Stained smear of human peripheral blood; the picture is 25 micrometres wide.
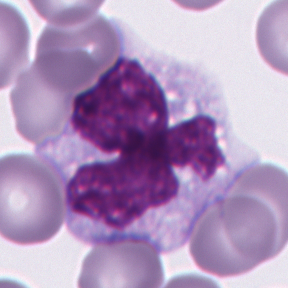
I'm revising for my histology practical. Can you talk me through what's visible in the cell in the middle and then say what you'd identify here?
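Its nuclear parts are joined by broad bands, not thin threads, and the dark purple chromatin is mottled with small paler spots. The cytoplasm is a pale greyish-lilac holding only fine, faint, dust-like granules. That's a monocyte.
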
